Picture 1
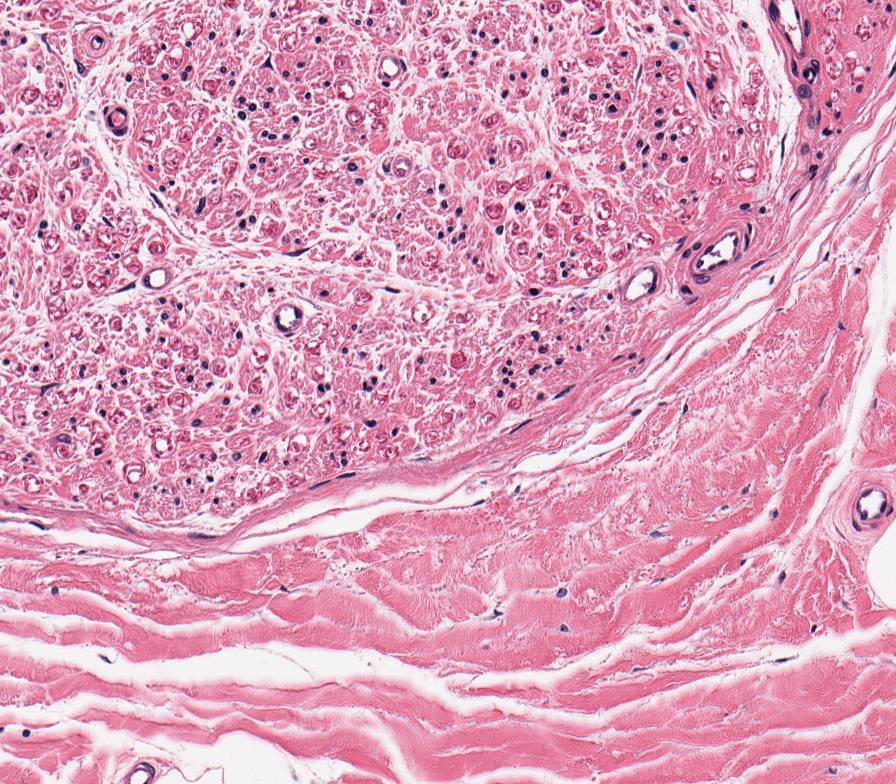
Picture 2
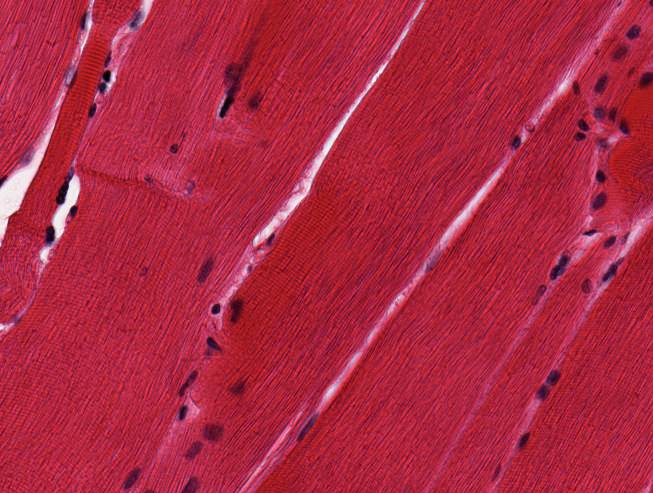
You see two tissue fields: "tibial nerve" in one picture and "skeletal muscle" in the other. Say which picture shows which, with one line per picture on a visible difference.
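The field in picture 1 comes from the tibial nerve. A large rounded nerve fascicle cut in cross-section fills the upper left two-thirds of the field.
The field in picture 2 comes from the skeletal muscle. The fibres are unbranched and keep a fairly even width along their length.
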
